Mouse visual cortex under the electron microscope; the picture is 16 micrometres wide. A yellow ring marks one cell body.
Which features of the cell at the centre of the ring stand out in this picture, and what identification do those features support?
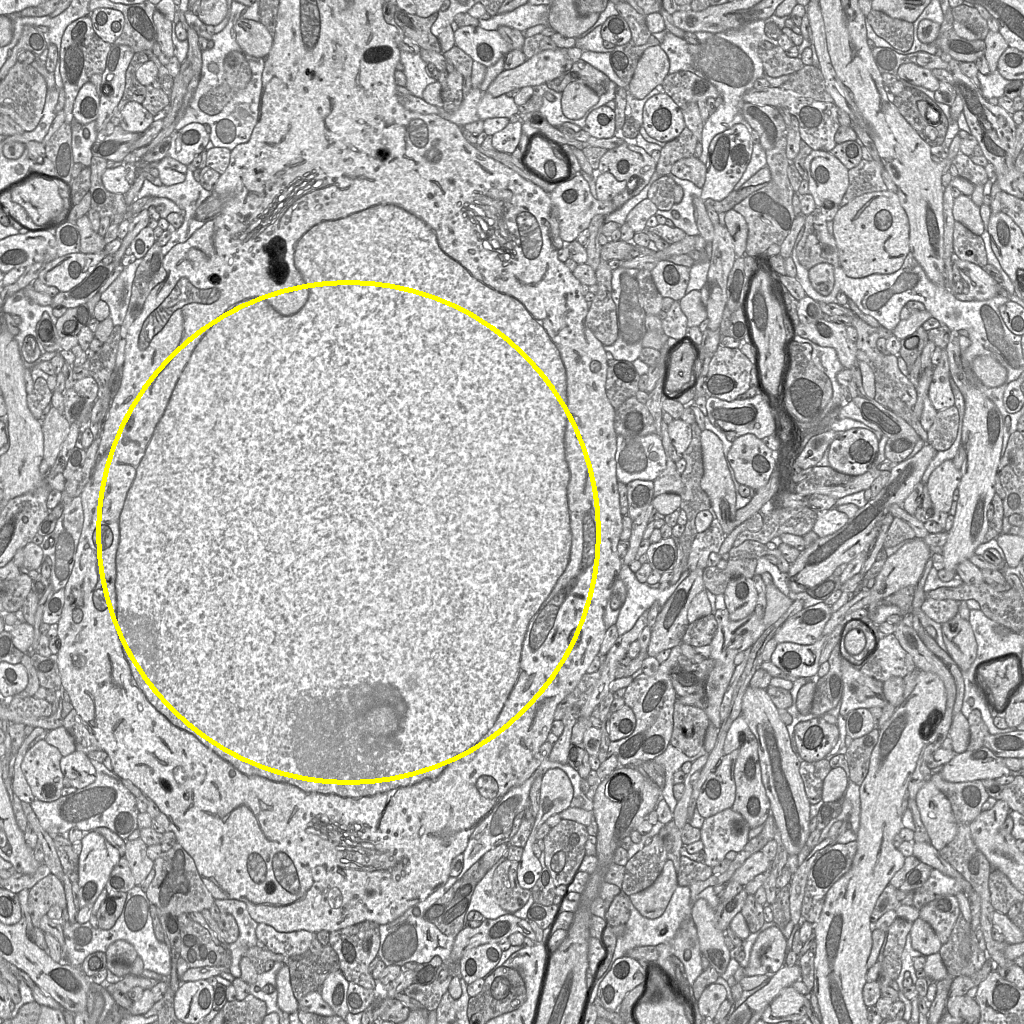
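A large, round nucleus shows its whole outline, with a mostly smooth envelope lacking deep infoldings. A darker grey granular patch lies against its lower edge. The cytoplasm tapers upward into a thick process heading toward the top. This is an excitatory neuron.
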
